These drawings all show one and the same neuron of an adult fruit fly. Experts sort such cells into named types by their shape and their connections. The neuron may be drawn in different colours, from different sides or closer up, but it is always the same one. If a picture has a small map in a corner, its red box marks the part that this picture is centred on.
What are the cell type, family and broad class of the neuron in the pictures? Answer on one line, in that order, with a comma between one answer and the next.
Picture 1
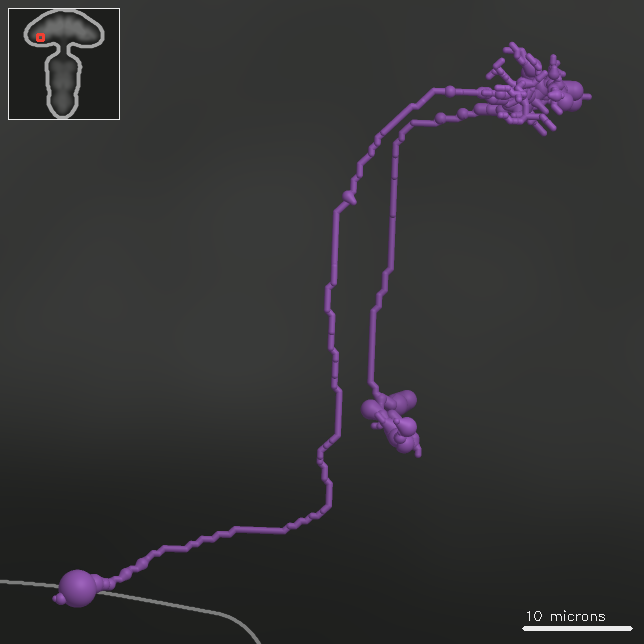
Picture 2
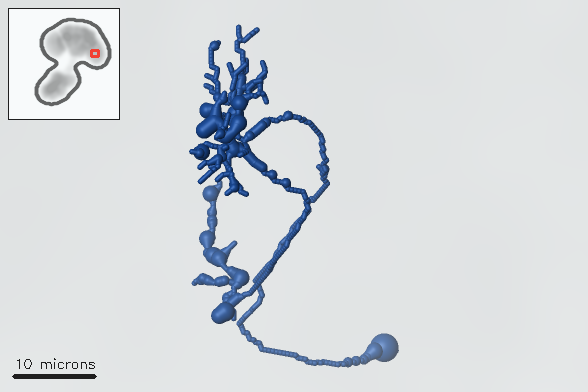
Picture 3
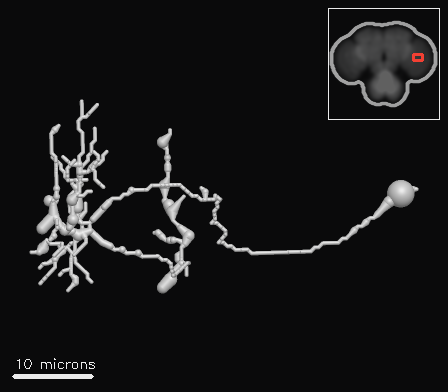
T5d, T, optic-lobe intrinsic neuron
